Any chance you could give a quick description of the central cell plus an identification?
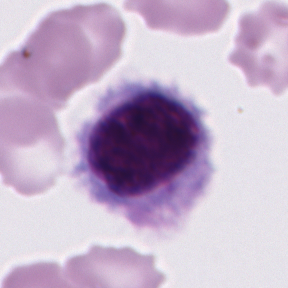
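Short, fine, hair-like projections fringe the whole border, giving it a ragged look. The nucleus is oval, smoothly outlined and without indentation, and shows no nucleoli. No vacuoles are visible in the cytoplasm. The cell is a hairy cell.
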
